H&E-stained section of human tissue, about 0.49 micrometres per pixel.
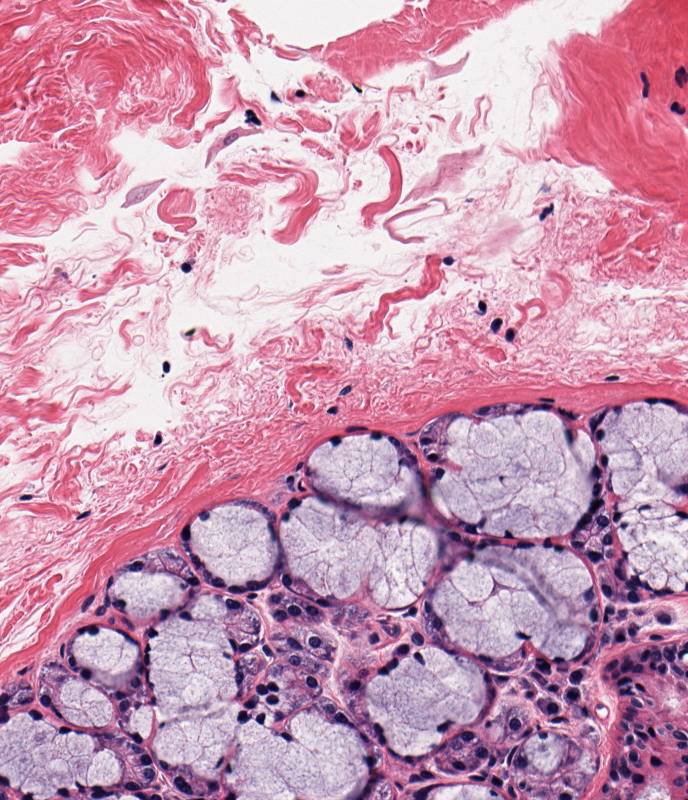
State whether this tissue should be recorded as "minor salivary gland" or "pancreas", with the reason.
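This is minor salivary gland. Look at the gland units: they are rounded mucous acini with pale, foamy, grey-lilac cytoplasm, their flattened nuclei pressed against the outer edge of each acinus.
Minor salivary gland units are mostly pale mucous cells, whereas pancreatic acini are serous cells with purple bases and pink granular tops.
In the lower part, smaller groups of cells with darker, granular pink-purple cytoplasm and round nuclei sit between the mucous acini. Above, the connective tissue is wavy pink collagen bundles with only sparse scattered nuclei.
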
